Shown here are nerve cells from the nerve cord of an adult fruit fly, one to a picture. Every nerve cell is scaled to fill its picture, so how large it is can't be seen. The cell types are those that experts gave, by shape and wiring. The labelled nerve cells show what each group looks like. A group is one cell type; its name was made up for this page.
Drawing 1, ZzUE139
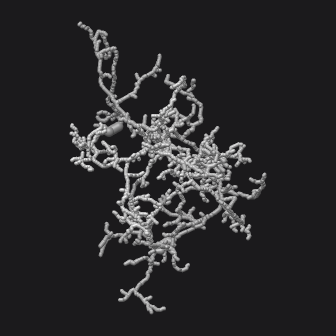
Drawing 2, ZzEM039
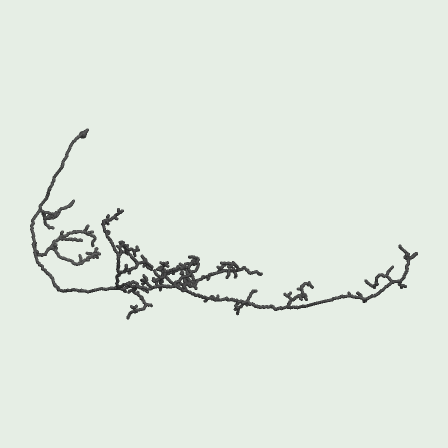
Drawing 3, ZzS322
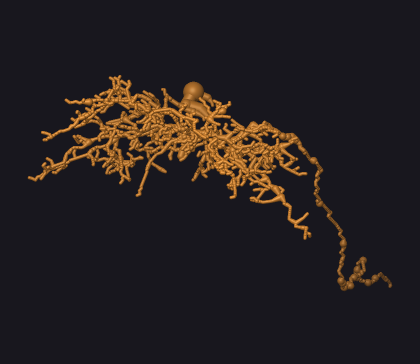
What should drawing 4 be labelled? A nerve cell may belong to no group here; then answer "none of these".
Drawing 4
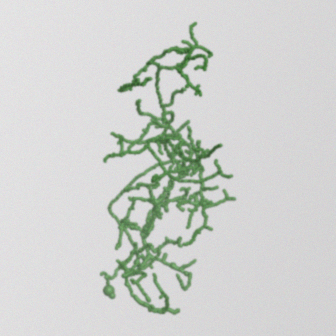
none of these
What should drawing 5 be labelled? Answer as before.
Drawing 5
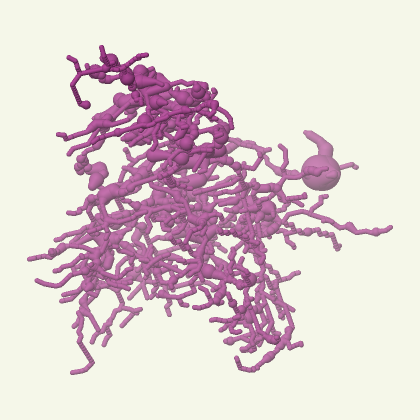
ZzS322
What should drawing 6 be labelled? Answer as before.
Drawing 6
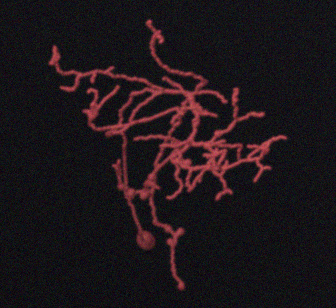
none of these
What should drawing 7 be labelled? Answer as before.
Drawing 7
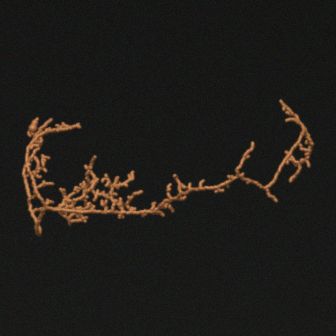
ZzEM039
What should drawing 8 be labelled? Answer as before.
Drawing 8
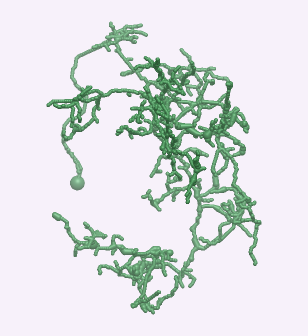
ZzUE139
